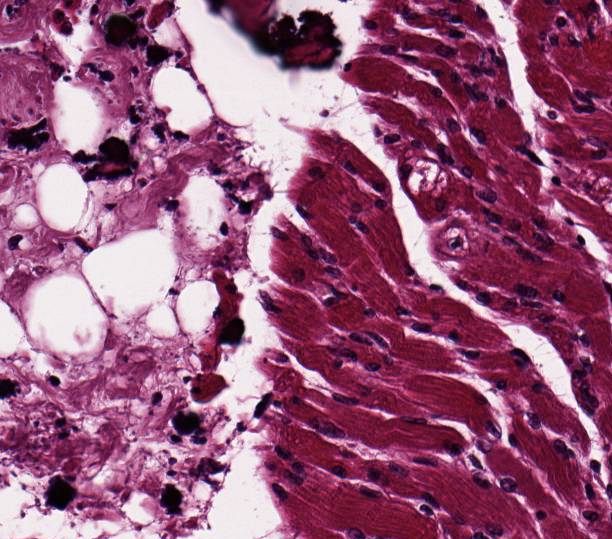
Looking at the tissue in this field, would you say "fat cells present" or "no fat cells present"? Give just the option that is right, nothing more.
Fat cells present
